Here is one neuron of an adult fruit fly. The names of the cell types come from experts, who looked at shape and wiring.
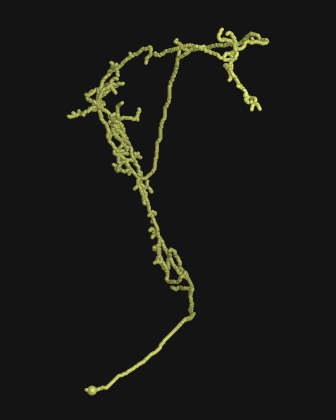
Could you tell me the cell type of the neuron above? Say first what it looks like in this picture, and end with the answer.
The cell body can be seen at the lower left of the picture. In this view it is taller than it is wide. Its broad class is central-brain intrinsic neuron. It is of cell type PLP026.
